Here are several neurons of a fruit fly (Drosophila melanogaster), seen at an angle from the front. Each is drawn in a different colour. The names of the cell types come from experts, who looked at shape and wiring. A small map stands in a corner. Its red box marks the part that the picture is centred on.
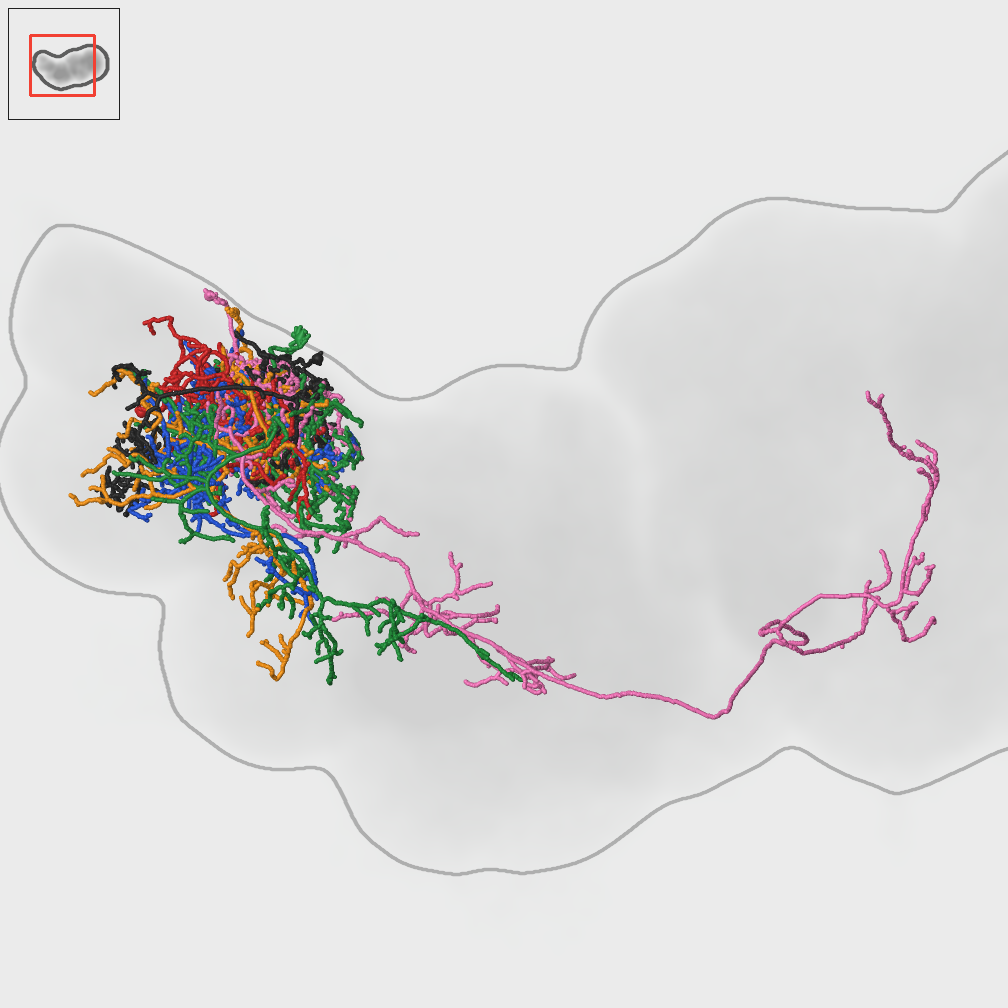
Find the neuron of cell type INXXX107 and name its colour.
orange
